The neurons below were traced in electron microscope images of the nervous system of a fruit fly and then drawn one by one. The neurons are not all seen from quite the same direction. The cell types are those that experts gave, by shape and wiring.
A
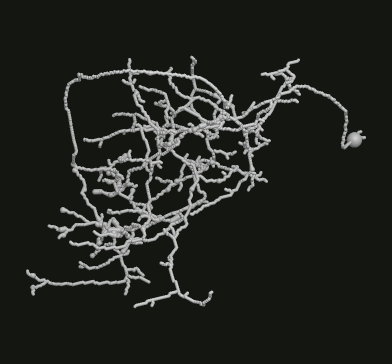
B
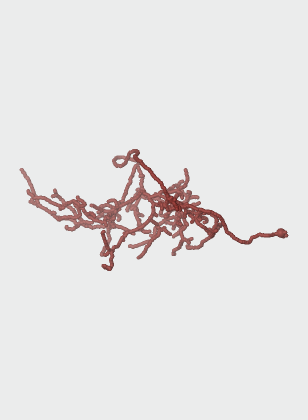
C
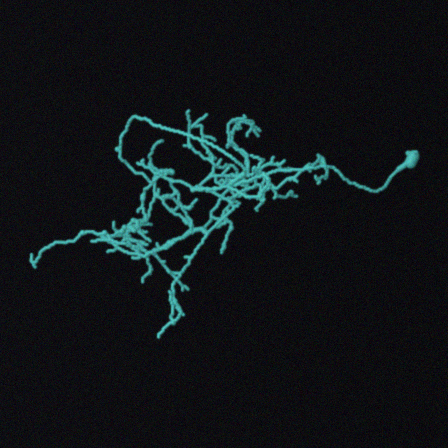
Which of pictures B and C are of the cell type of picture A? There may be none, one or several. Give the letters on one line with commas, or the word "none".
B, C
